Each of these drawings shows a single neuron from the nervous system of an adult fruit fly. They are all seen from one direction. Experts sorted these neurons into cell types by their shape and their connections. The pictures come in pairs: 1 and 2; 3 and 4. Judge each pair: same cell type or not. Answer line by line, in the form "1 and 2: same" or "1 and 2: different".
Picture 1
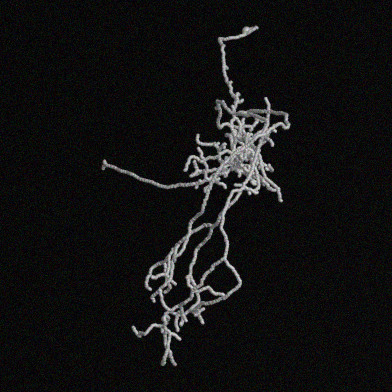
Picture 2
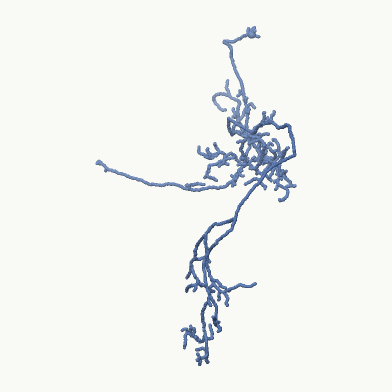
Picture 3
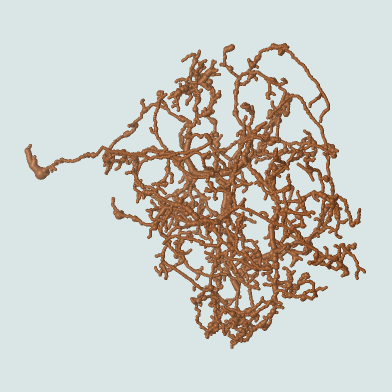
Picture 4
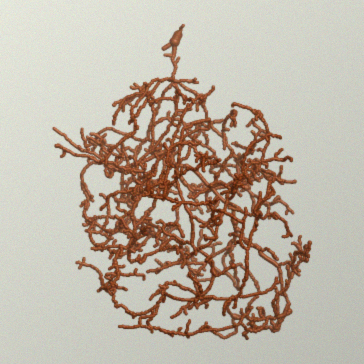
1 and 2: same
3 and 4: same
